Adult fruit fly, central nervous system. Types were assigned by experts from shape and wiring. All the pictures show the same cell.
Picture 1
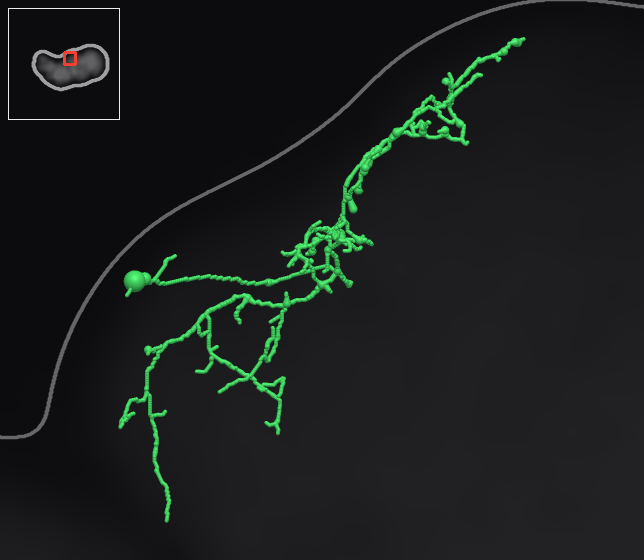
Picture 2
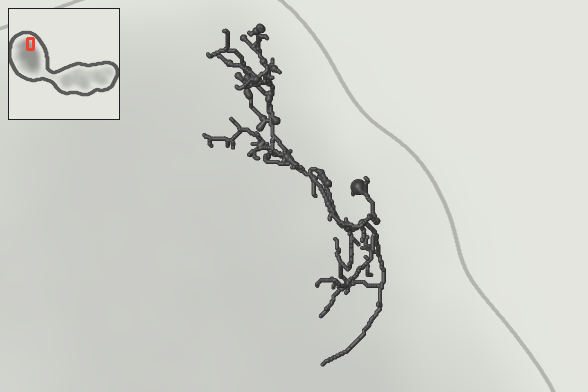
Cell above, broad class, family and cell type: central-brain intrinsic neuron; hemilineage LHp2; CB1201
